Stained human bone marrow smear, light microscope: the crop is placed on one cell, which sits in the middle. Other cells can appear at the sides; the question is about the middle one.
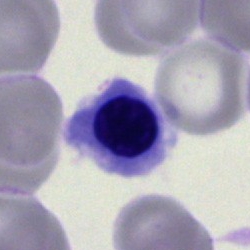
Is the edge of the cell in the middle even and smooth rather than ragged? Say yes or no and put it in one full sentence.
No, it is a rough edge, not a smooth one, that bounds the cell.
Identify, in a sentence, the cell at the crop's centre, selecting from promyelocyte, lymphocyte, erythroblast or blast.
The central cell shown in this smear crop is an erythroblast.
